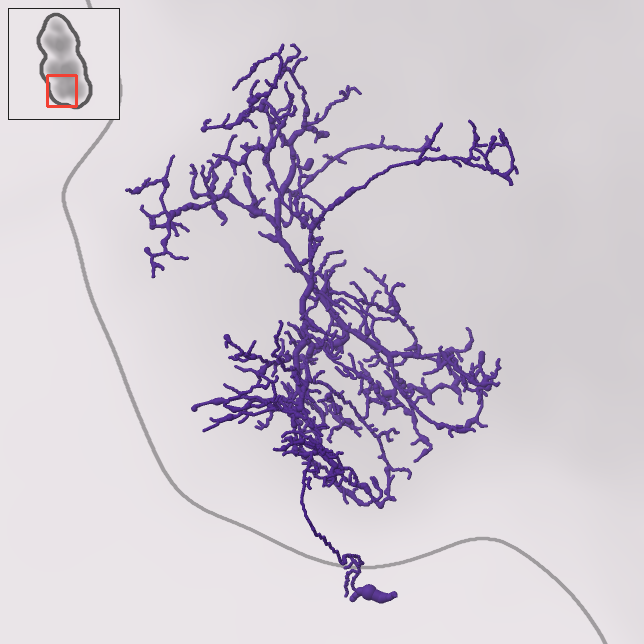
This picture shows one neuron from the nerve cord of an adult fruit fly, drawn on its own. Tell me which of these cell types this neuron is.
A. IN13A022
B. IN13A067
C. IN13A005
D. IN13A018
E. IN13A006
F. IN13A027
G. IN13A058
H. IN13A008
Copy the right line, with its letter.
D. IN13A018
